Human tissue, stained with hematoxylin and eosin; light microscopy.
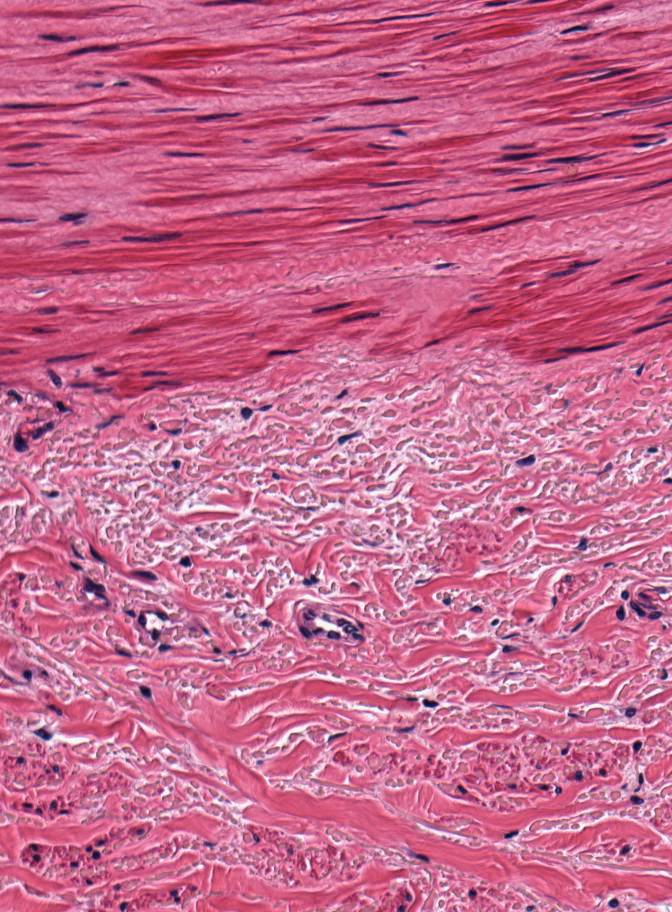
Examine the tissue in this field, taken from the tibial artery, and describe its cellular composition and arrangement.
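The upper third is dense, deeply eosinophilic muscle; the lower two-thirds is paler connective tissue. In the muscle, elongated dark nuclei line up parallel to the fibres. Below, wavy pink collagen bundles are separated by pale, mesh-like spaces, with sparse scattered small dark nuclei.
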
